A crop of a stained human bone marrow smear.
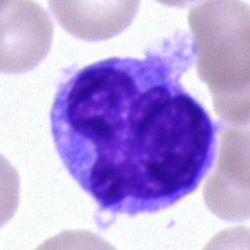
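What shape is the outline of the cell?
Roughly round overall.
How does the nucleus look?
Folded, with a deep notch cutting in from the lower left.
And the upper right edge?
It is frayed into small pale blebs.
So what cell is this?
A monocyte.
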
